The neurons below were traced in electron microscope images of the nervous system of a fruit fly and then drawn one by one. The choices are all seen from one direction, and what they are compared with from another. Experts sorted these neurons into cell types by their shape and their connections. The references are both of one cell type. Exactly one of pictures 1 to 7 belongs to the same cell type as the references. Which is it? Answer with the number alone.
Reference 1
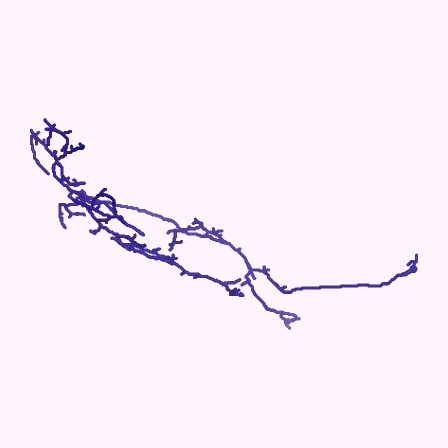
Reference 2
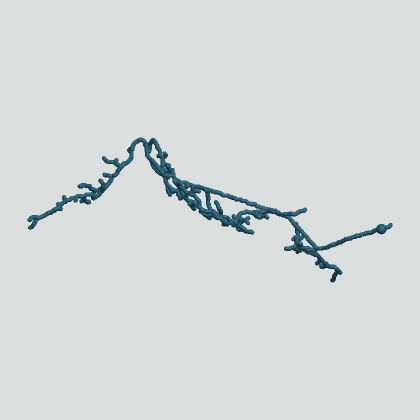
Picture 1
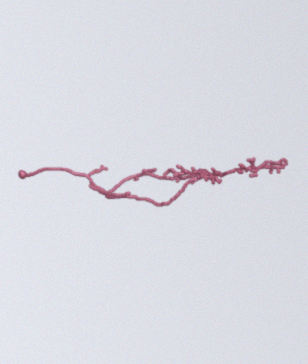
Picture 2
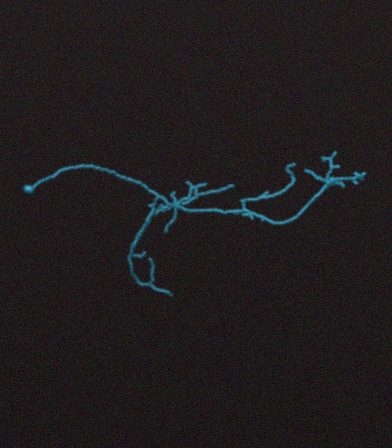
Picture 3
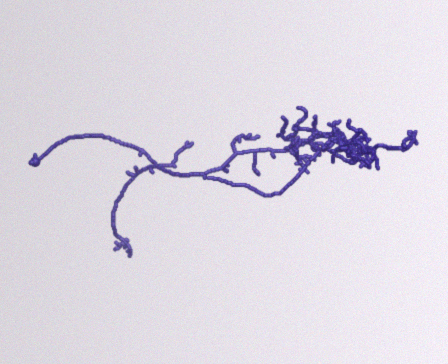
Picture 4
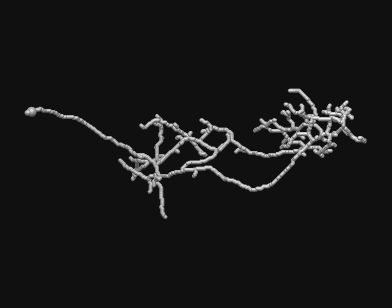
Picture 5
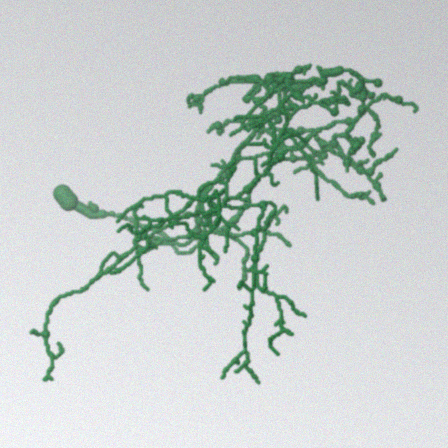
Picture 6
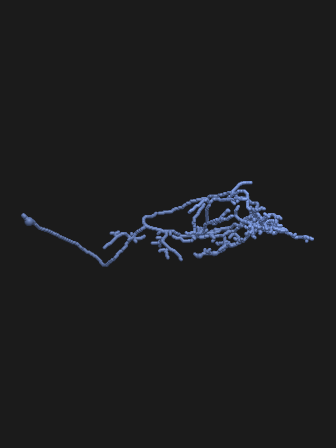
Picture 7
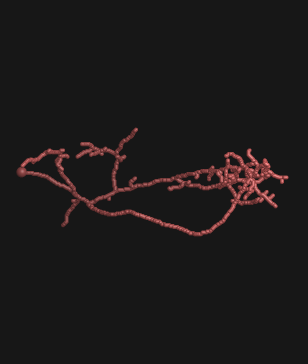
4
